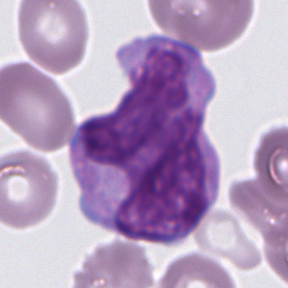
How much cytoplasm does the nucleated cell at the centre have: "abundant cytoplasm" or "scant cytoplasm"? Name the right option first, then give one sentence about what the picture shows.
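Scant cytoplasm. The nucleus fills most of the cell, and the widest band of cytoplasm lies on its left and lower-left side.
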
